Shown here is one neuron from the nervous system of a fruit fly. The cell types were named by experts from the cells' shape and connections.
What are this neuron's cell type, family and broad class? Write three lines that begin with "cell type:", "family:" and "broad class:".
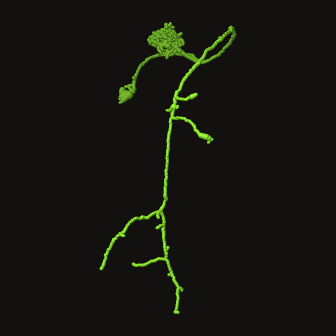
cell type: DM6_adPN
family: hemilineage ALad1
broad class: central-brain intrinsic neuron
